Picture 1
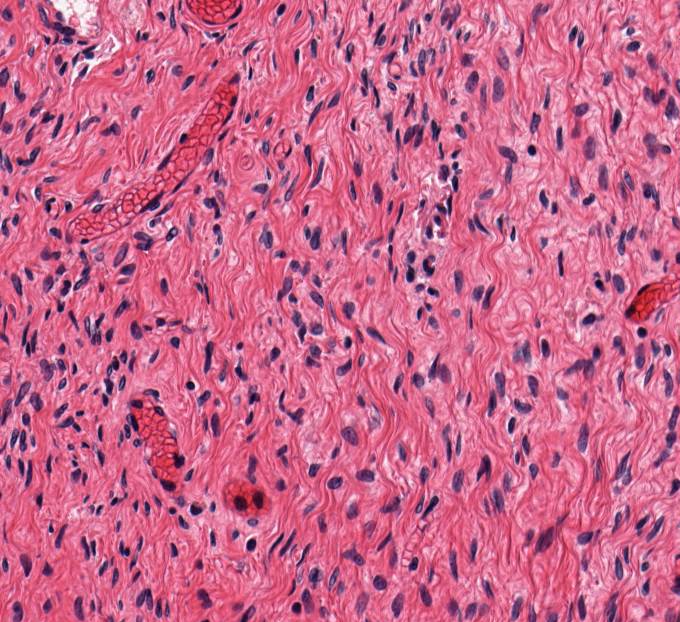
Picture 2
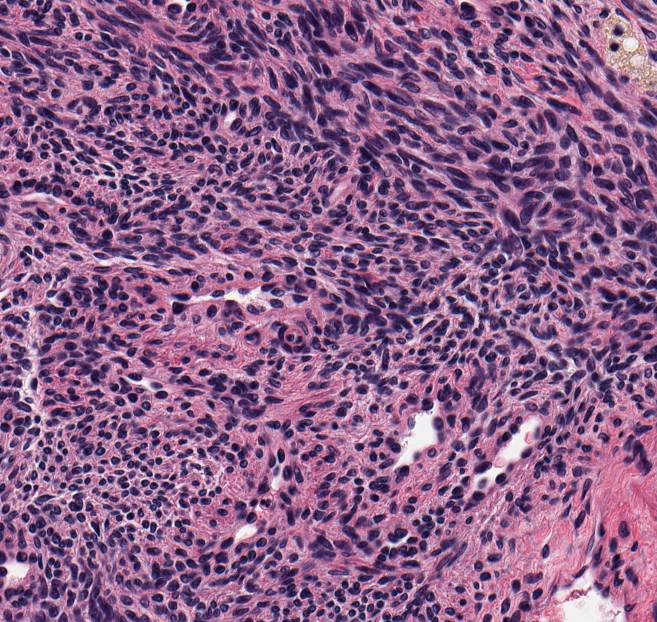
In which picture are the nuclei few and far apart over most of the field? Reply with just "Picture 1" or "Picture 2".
Picture 1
